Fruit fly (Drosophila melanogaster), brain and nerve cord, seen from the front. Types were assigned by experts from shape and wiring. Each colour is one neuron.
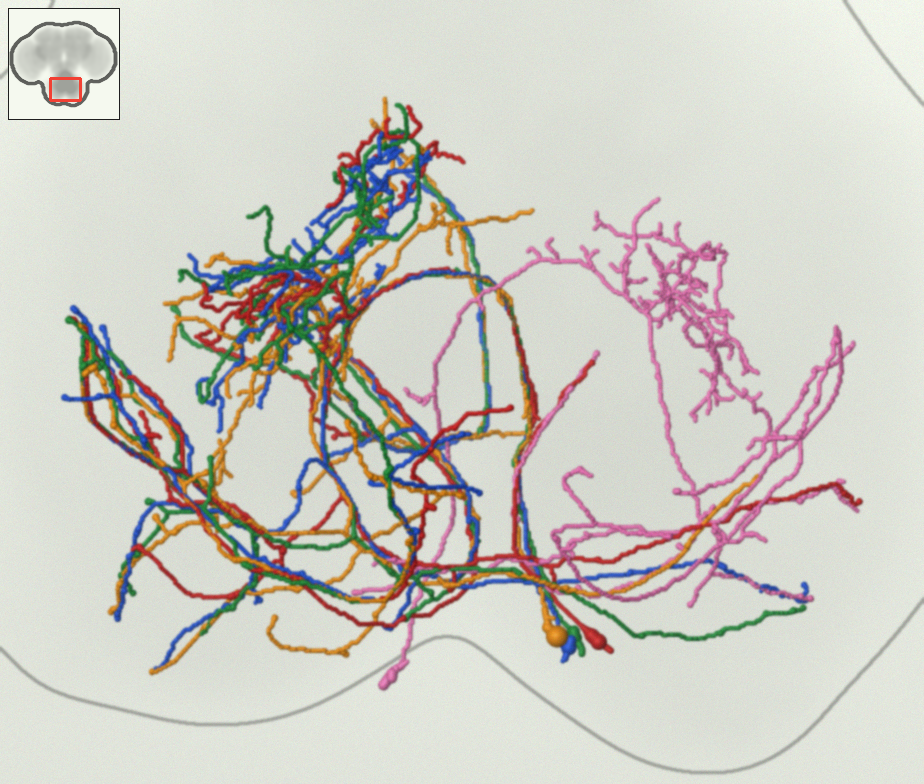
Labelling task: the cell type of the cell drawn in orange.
IN12B044_a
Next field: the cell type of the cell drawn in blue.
IN12B044_c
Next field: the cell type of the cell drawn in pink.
IN12B044_b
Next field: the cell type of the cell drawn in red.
IN12B044_d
